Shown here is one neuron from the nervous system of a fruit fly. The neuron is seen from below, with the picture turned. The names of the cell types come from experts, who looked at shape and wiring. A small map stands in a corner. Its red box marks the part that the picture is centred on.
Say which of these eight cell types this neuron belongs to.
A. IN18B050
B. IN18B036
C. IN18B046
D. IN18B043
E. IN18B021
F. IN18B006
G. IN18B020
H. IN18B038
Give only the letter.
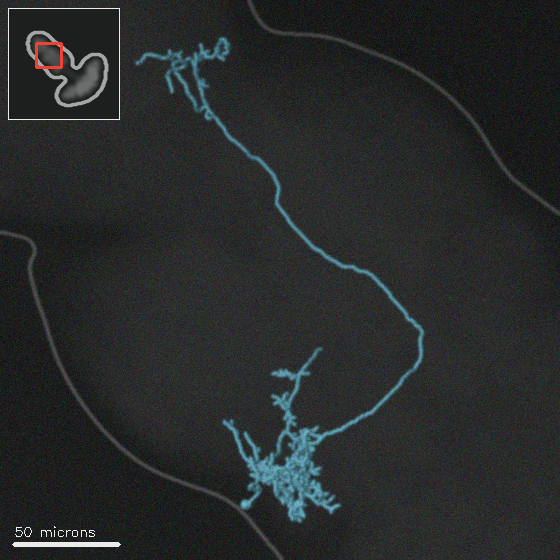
D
